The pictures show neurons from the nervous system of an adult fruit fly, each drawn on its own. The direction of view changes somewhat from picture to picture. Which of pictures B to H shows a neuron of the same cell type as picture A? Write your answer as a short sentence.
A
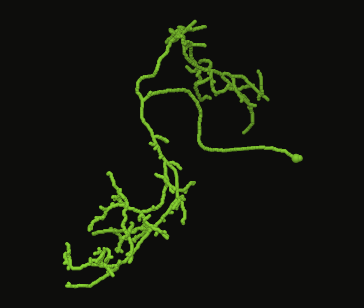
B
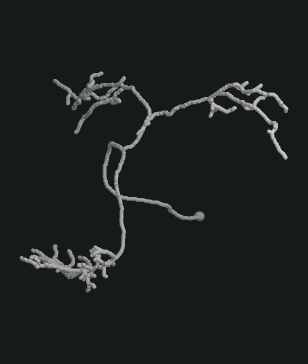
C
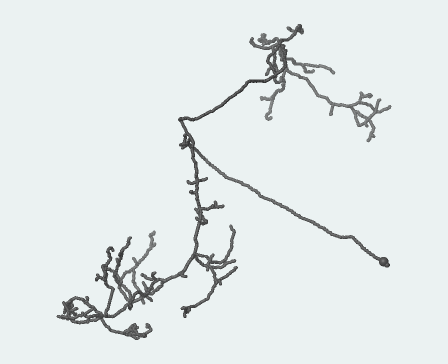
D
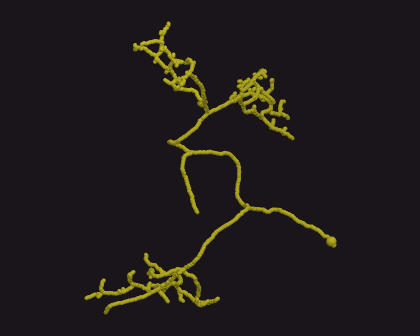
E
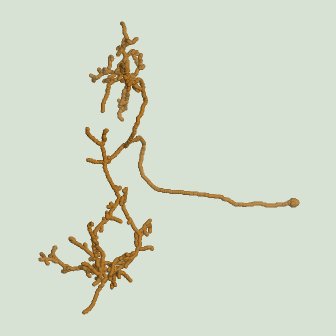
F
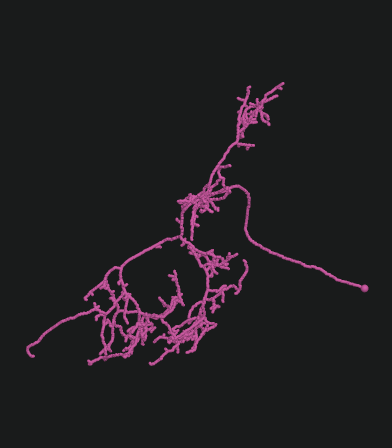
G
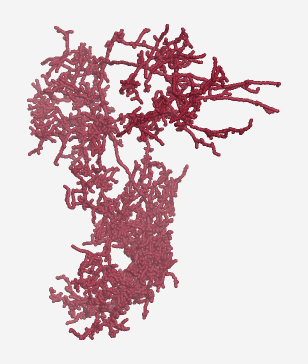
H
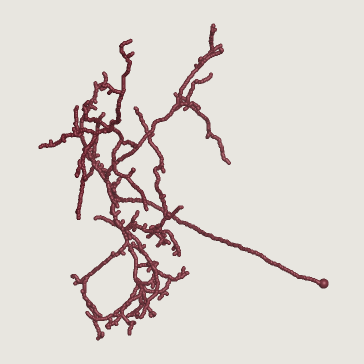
Picture C is of the same cell type.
